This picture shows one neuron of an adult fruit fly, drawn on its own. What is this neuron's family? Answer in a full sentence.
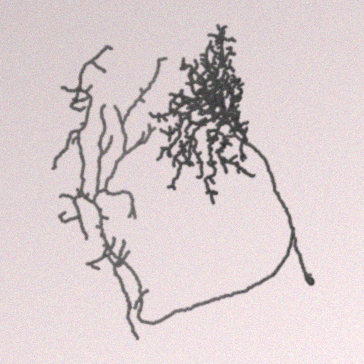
The family is MeLo.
